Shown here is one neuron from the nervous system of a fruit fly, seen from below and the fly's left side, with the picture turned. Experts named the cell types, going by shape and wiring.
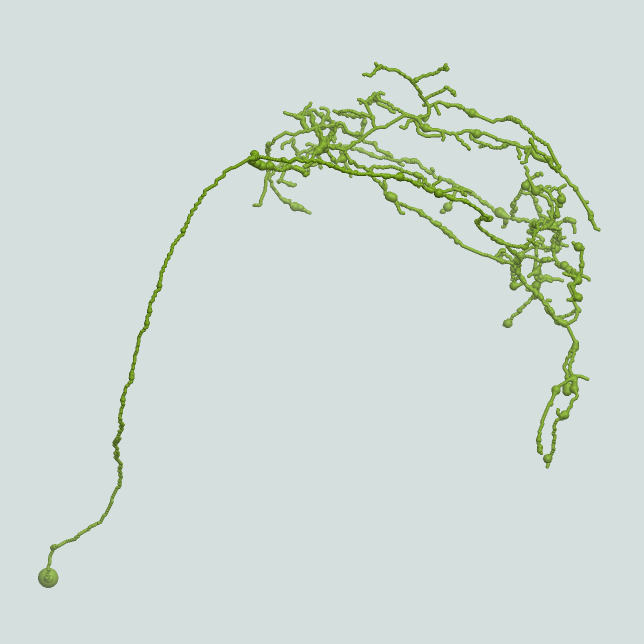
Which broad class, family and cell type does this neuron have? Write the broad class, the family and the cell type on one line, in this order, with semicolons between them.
central-brain intrinsic neuron; hemilineage VLPp1; AVLP558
